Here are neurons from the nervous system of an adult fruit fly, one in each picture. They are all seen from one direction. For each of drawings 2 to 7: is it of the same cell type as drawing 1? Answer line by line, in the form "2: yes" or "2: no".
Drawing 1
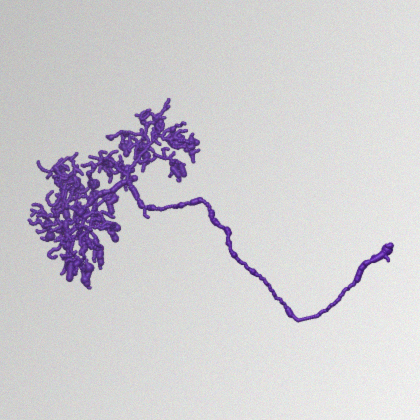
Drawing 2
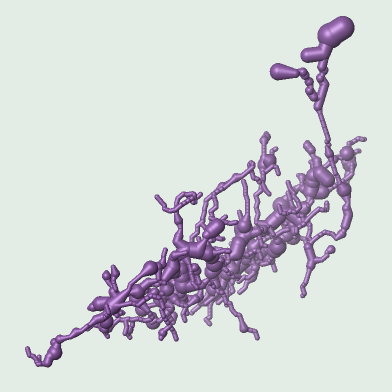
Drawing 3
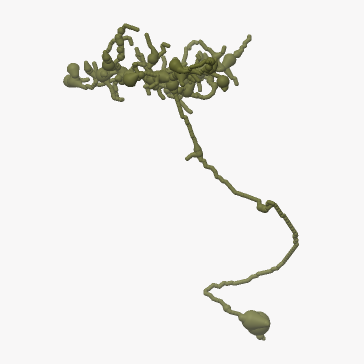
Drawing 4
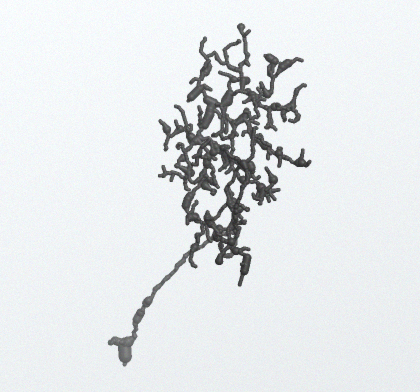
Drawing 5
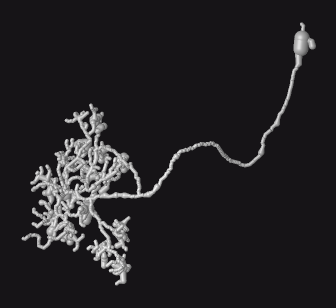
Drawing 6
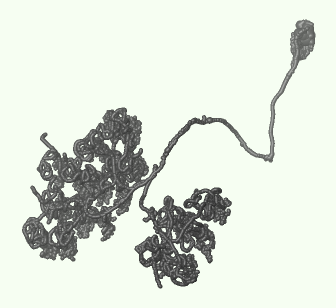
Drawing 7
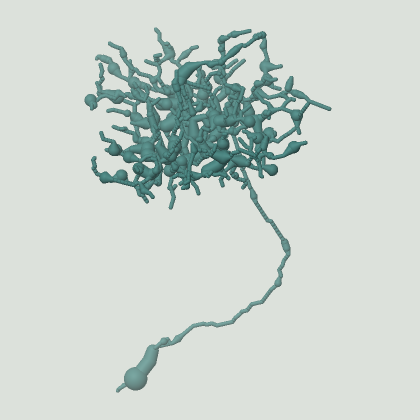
2: no
3: no
4: no
5: yes
6: yes
7: no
